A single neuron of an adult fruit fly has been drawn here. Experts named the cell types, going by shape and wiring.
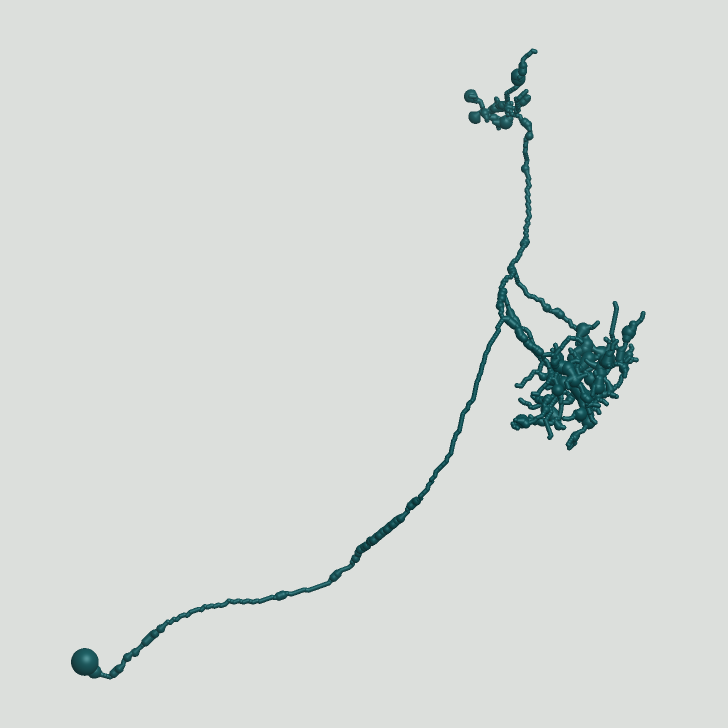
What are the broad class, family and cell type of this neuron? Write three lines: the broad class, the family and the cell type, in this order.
central-brain intrinsic neuron
class CX
FC1D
